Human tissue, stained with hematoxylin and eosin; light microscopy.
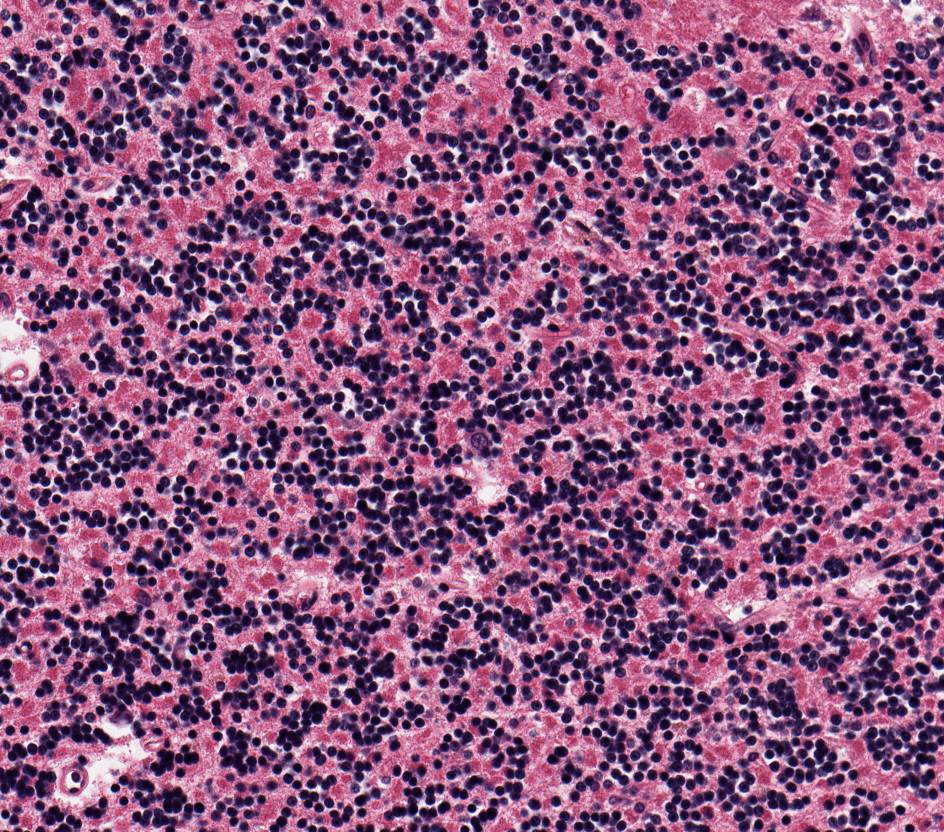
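Cerebellum, haematoxylin and eosin. Small, round, darkly stained nuclei with very scant visible cytoplasm are densely packed across the whole field, forming no glands, tubules or follicles. Irregular, finely granular pink islands lie between the clusters of nuclei. No fat cells are present.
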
